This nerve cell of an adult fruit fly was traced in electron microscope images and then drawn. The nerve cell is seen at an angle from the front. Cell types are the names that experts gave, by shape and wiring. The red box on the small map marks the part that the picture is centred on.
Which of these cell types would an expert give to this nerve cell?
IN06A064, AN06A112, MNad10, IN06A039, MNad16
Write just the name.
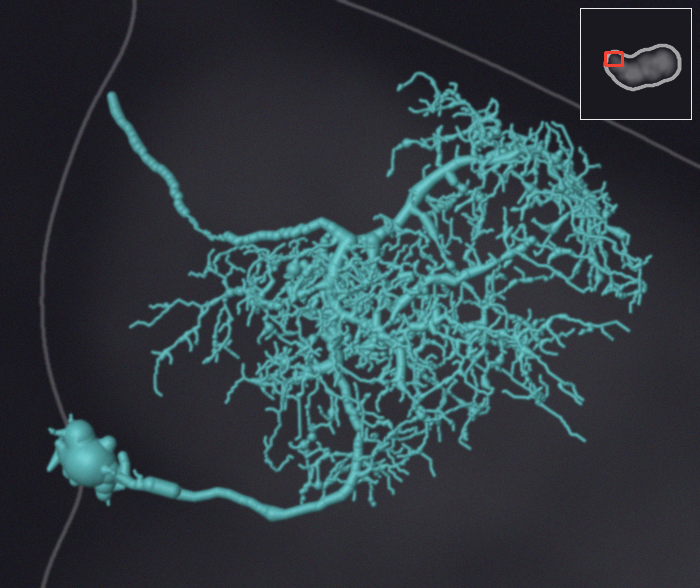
MNad16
